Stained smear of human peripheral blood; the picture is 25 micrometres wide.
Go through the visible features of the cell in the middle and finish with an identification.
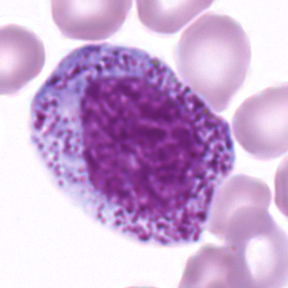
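Purple-red granules, lots of them, fill the cytoplasm right around the nucleus. The nucleus sits off-centre to the right, so there's a wider rim of cytoplasm on the left. Between the granules the cytoplasm is pale blue, and there are no vacuoles. It's a promyelocyte.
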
